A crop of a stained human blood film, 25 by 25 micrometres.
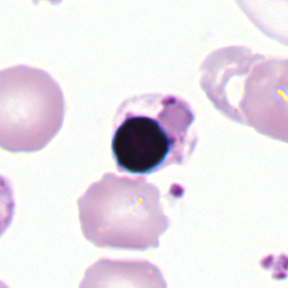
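Normoblast in a stained peripheral blood smear. Its chromatin is evenly dense, almost black, and the cytoplasm is a pale pinkish-grey. The outline isn't smoothly round but irregular, and there's a small dark purple dot sitting at the upper edge.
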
